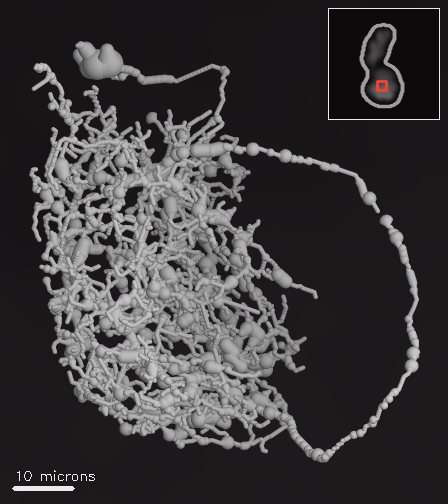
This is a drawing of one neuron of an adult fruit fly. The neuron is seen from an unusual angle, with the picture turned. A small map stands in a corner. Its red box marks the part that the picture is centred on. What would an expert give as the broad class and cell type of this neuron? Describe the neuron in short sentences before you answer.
The cell body is at the upper left of the picture. From top to bottom in the picture it spans about 70 microns. It is a central-brain intrinsic neuron. Its cell type is AVLP400.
